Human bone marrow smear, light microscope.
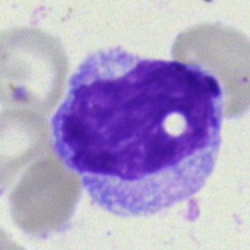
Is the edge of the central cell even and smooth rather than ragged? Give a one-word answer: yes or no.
No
